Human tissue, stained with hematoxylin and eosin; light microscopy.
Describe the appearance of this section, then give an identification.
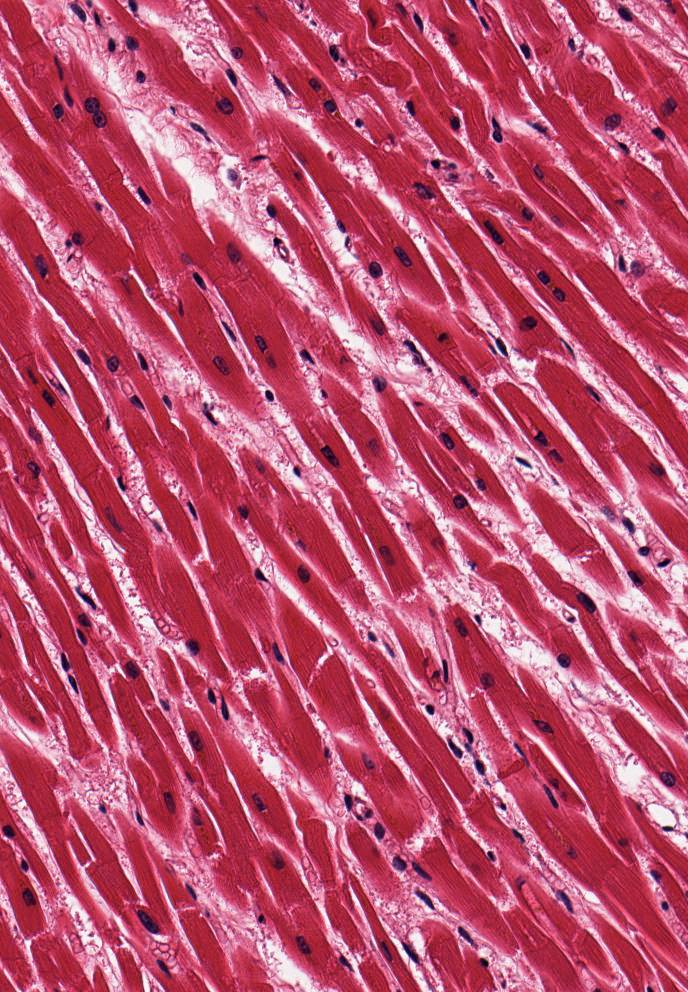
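Muscle fibres cut lengthwise, parallel, crossing the whole field diagonally from upper left to lower right. Fibres branch and join neighbours. Cytoplasm deeply eosinophilic, faint cross-striations. Narrow strands of pale loose connective tissue with small dark elongated nuclei between fibres. Left ventricle of the heart.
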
